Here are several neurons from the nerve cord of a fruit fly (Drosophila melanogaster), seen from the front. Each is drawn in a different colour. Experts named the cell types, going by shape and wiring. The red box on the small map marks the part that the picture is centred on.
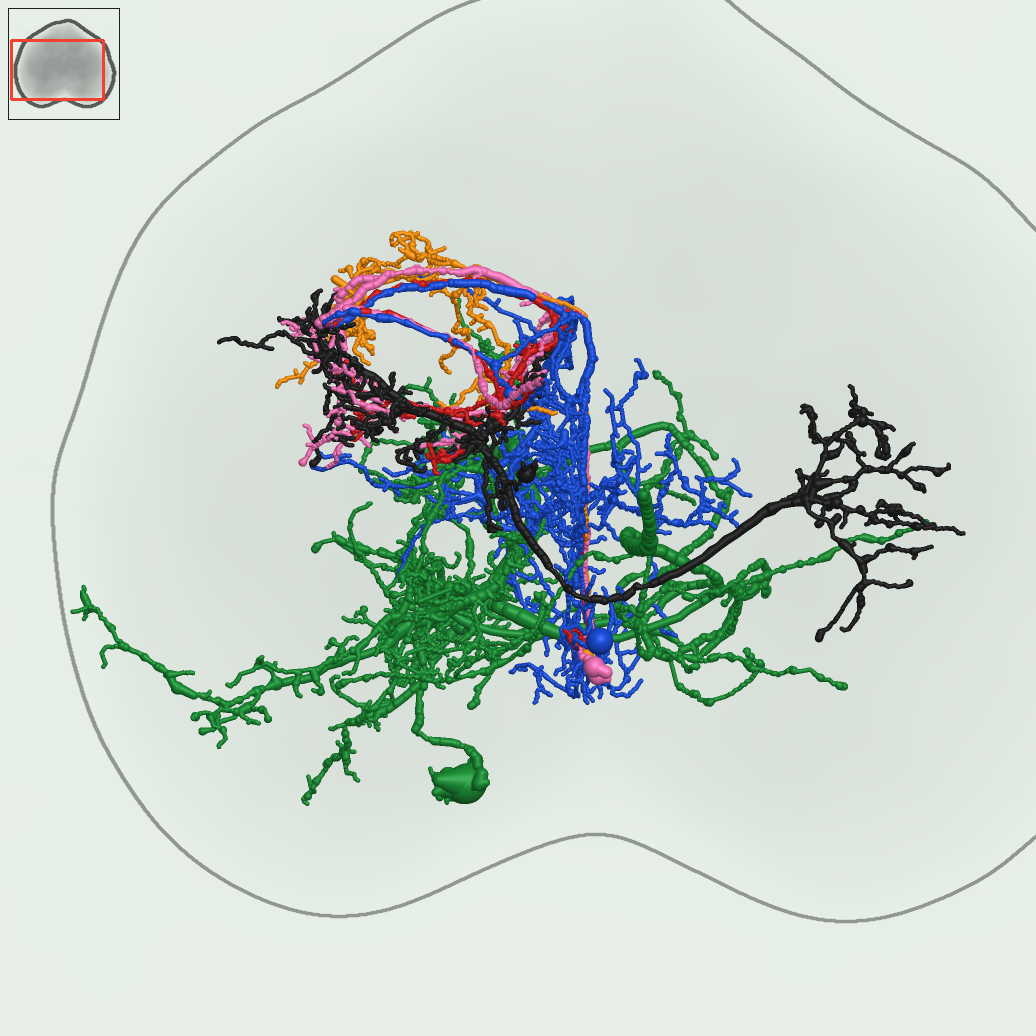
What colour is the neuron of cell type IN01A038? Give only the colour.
black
